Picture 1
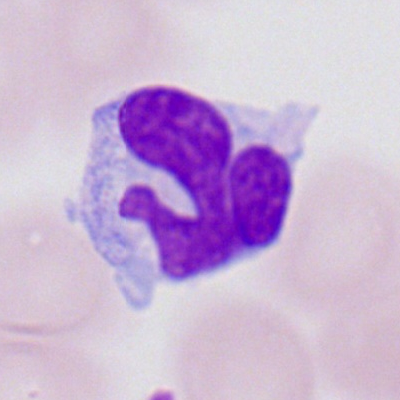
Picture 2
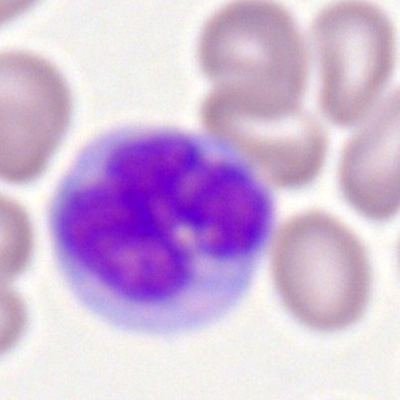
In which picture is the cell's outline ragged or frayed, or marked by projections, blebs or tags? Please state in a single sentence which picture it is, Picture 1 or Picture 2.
The edge of the cell in picture 1 is rough.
